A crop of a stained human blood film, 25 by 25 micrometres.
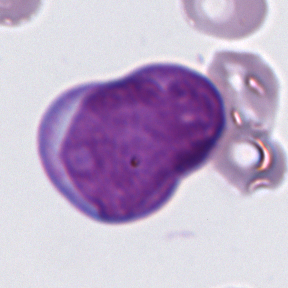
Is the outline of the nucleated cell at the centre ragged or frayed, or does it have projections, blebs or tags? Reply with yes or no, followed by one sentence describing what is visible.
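No. The cell outline is smooth and oval.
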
